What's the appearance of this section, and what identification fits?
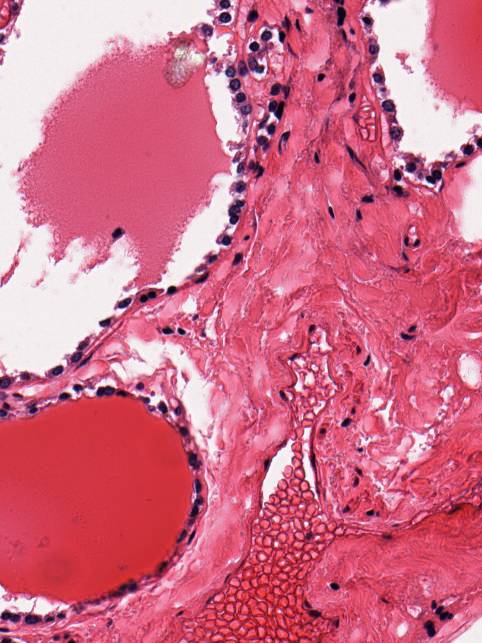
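Large rounded spaces filled with homogeneous pink material, at left and upper right. Vertical band of fibrous tissue through centre separates them. Lining: single layer of flattened to low cuboidal cells, small dark round nuclei. Central stroma: wavy pink collagen fibres, sparse spindle-shaped nuclei. Tightly packed red blood cell cluster at bottom centre. Tissue: thyroid.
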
